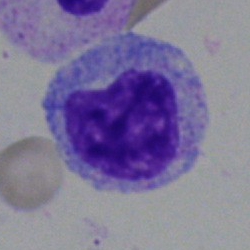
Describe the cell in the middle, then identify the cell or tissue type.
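It's got a round outline, and the nucleus has a shallow notch on its upper left side. There are fine purple granules in the cytoplasm, and no vacuoles that I can see. So that one's a metamyelocyte.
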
